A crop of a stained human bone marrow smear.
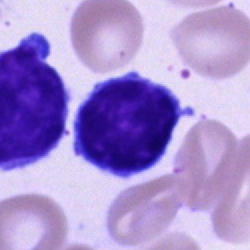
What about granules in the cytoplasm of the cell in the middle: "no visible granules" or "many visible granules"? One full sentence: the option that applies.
The cell shows no granules in its cytoplasm.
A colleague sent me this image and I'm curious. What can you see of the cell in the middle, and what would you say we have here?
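Almost the whole cell seems taken up by the nucleus, its chromatin a deep, dense purple-blue throughout. Cytoplasm, as far as I can see, is only a scant dark blue rim at the edge. On the right edge a small blunt bleb sticks out. So, a lymphocyte.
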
